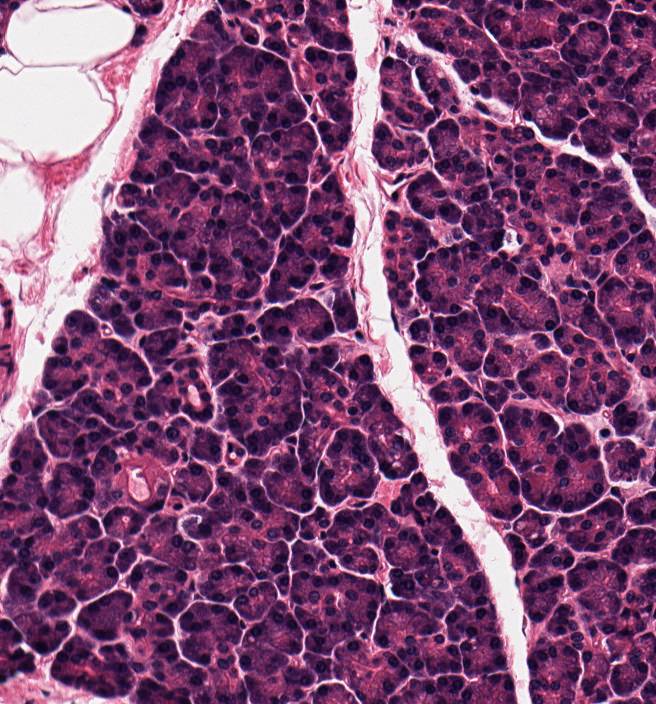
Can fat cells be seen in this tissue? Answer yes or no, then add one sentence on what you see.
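Yes. A few large empty adipocytes lie in the top left corner, set in loose connective tissue.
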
